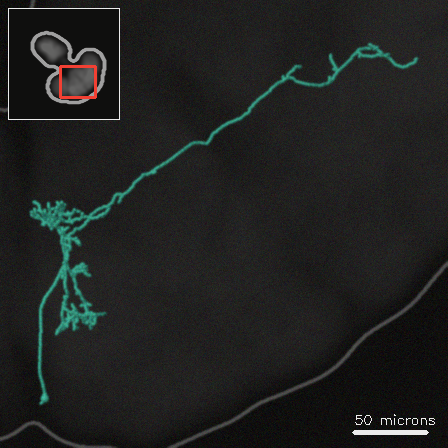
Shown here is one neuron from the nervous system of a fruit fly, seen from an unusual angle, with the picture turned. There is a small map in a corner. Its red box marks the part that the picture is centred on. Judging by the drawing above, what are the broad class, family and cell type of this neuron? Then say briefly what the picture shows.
This is a central-brain intrinsic neuron. Its family is hemilineage LHl4_posterior. It is of cell type CB2494. Its cell body lies at the lower left of the picture. From left to right in the picture it spans about 250 microns.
